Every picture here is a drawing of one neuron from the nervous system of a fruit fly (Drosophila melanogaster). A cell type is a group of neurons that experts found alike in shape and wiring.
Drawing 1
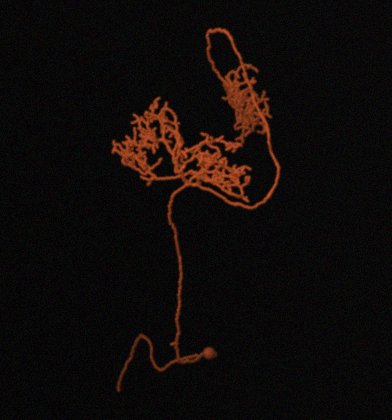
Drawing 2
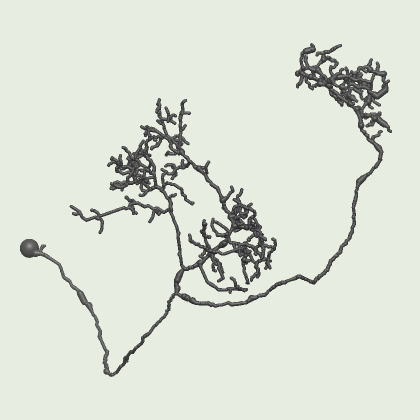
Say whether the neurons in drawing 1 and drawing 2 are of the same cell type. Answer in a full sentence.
They are of the same cell type.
